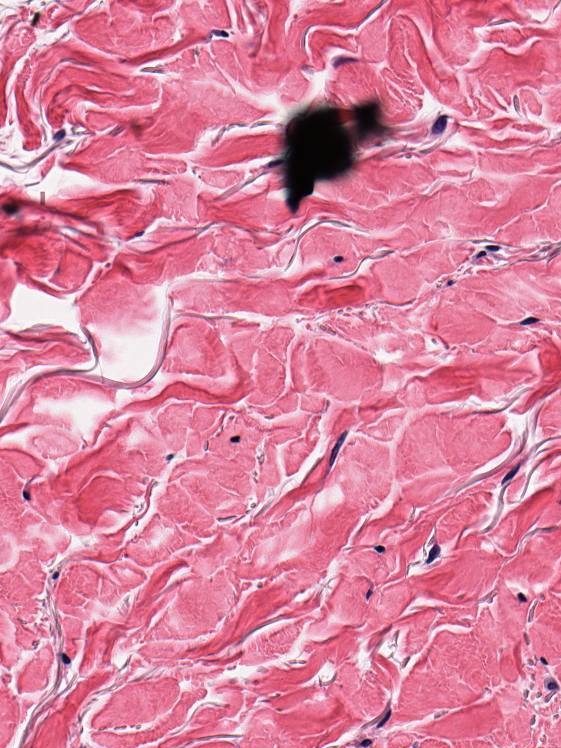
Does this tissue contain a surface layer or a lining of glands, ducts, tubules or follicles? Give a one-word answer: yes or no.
No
